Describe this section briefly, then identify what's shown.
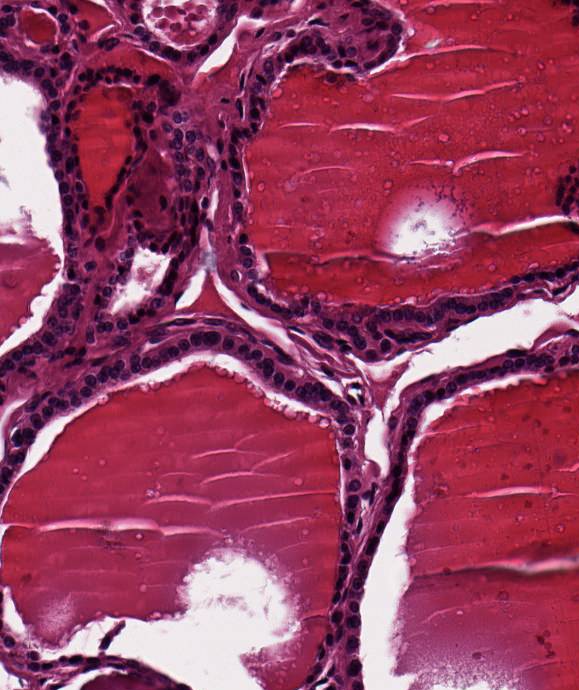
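A few large, closed follicles lie packed side by side and take up most of the field. A single layer of cuboidal epithelial cells lines each follicle, with round, dark-staining nuclei evenly spaced along the walls. Only thin strands of connective tissue, carrying a few flattened nuclei, separate neighbouring follicles. This section is thyroid.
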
